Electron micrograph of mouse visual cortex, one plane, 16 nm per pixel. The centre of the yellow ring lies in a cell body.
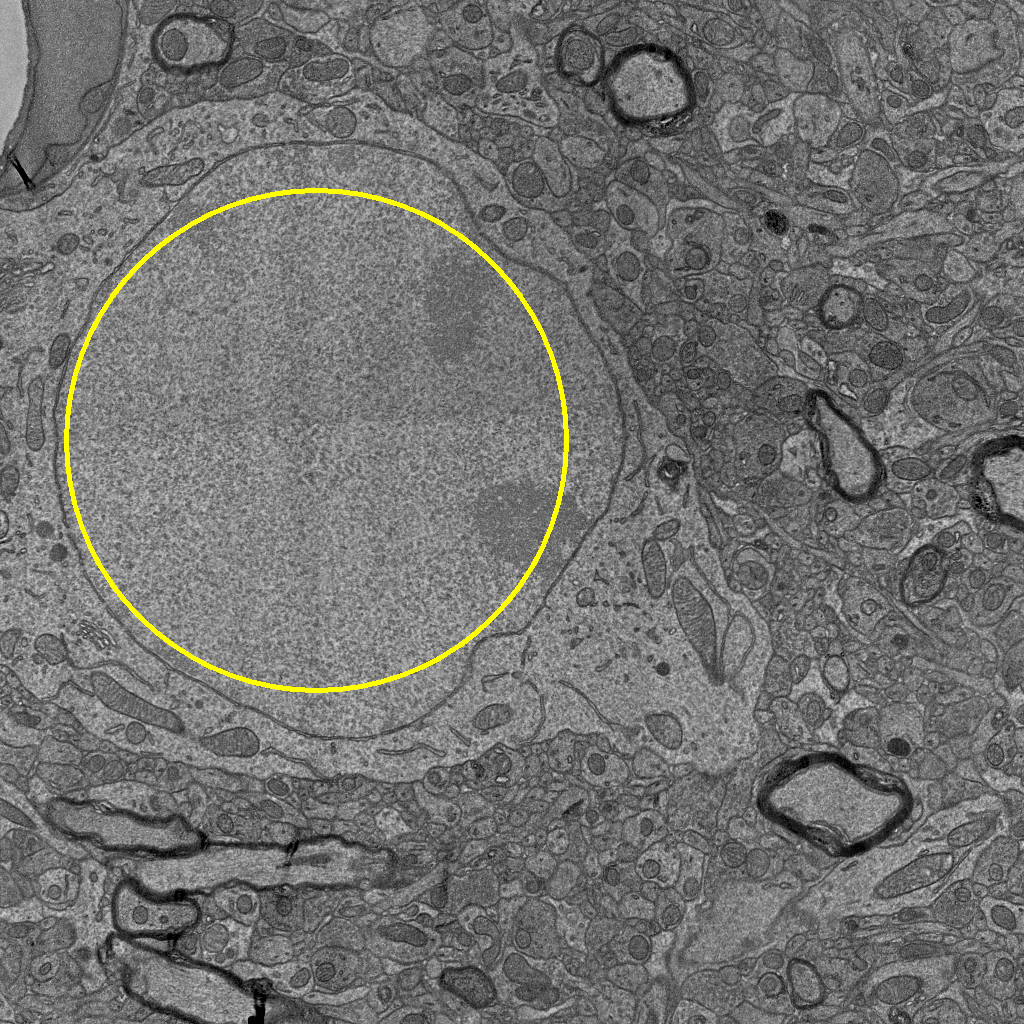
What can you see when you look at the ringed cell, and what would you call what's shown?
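One: the large, rounded-oval nucleus lies wholly within the picture. Two: pale cytoplasm extends lower right in a broad, tapering extension. Three: elongated mitochondria lie below and left of the nucleus. Four: a small stack of parallel membranes lies at the nucleus's lower left. Conclusion: excitatory neuron.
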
